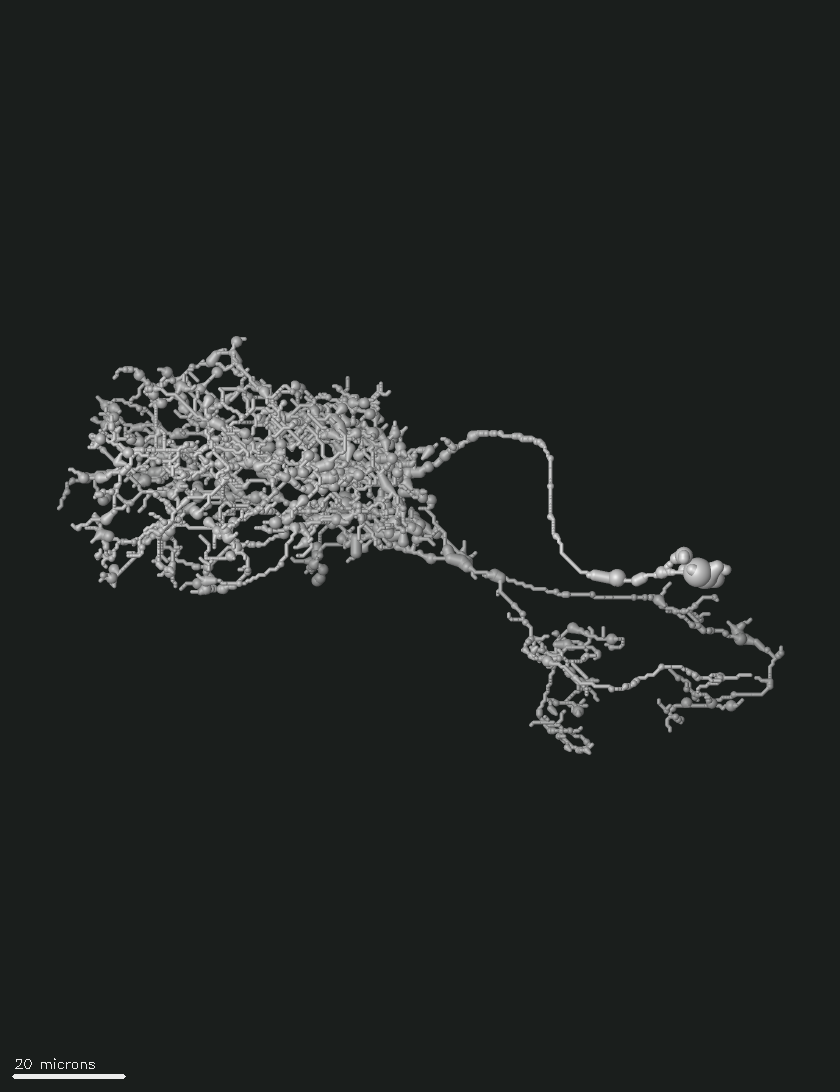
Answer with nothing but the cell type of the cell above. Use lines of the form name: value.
cell type: LHPD5c1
